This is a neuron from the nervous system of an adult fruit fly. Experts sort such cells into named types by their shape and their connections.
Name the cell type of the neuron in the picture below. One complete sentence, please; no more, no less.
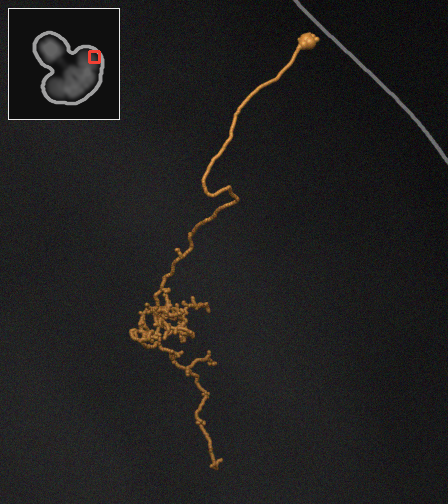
This neuron falls under the cell type Cm1.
